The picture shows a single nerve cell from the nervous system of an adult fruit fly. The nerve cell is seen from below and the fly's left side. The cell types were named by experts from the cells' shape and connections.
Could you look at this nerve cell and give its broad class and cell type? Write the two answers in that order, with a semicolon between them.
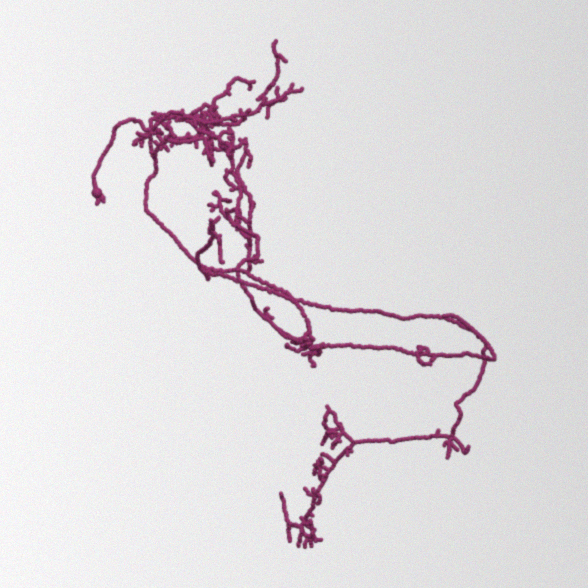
central-brain intrinsic neuron; CRE008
